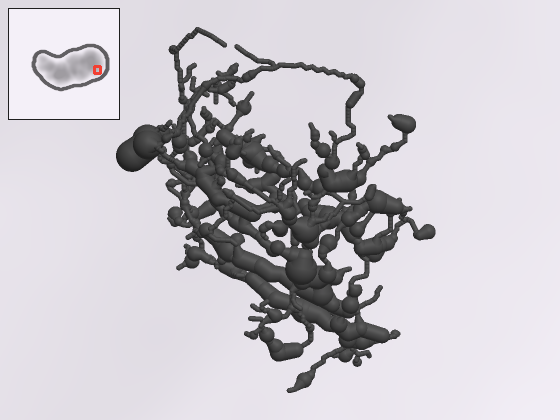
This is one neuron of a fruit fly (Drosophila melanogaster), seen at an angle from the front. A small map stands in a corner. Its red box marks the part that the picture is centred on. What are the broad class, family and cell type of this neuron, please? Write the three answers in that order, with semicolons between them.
optic-lobe intrinsic neuron; Dm; Dm9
